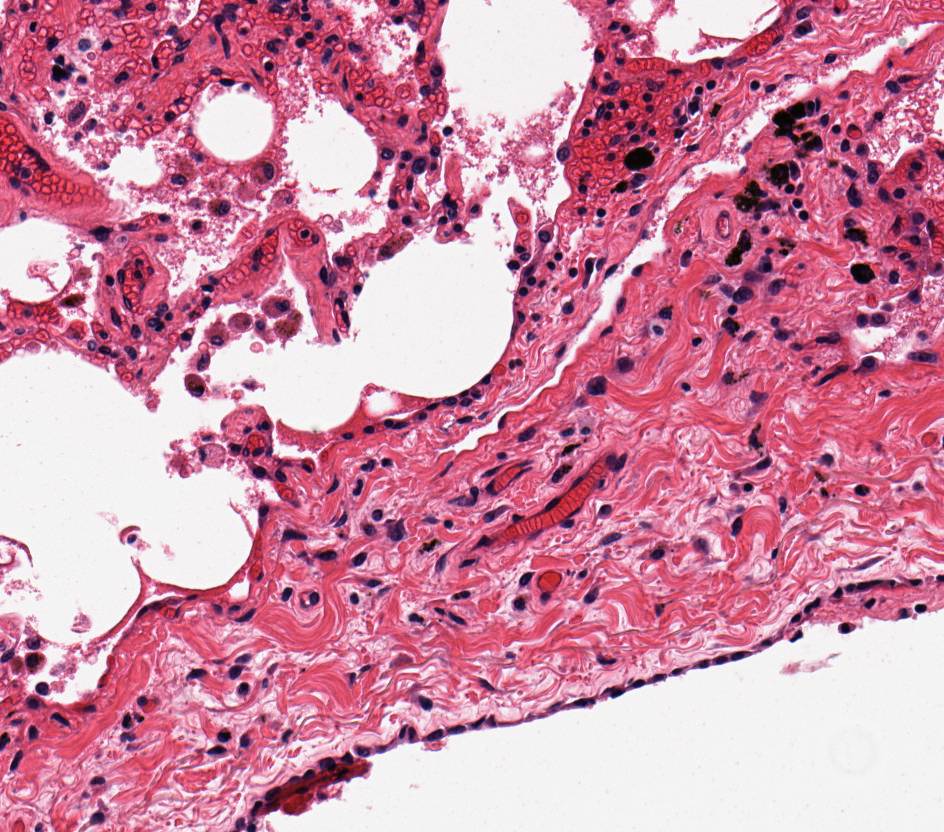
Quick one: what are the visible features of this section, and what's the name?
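In the upper left you've got thin-walled open spaces split up by delicate septa, and the capillaries in those septa are distended and packed with red blood cells. Across the bottom, the free surface is lined by a single layer of flattened cells. Coarse black pigment clumps sit in the upper right. So this is lung.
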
